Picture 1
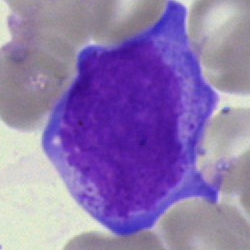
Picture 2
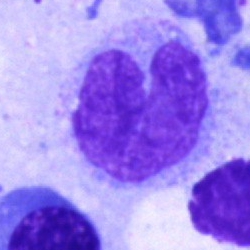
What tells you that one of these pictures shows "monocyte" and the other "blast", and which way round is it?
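The first picture is the blast, and the second is the monocyte. Start with the nucleus: in the blast it is a single unlobed mass filling most of the cell, whereas the monocyte's has a deep notch coming in from the top, giving it a kidney or heart shape.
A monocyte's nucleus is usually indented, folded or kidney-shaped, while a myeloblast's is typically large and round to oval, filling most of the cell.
The cytoplasm differs too: the blast has only a fairly narrow, deep blue rim, with a paler zone along the right side of the nucleus, while the monocyte has a moderate rim of pale lilac-blue.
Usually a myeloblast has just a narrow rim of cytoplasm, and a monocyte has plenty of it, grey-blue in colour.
The chromatin looks finely granular rather than clumped in the blast, but moderately condensed and mottled in the monocyte, with lighter patches among darker purple areas. No distinct nucleoli show in the monocyte.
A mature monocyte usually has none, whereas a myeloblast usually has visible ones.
Even the outlines differ: the blast is irregular and angular, with several pointed corners, and the monocyte is roughly round, with a faint, indistinct edge.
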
